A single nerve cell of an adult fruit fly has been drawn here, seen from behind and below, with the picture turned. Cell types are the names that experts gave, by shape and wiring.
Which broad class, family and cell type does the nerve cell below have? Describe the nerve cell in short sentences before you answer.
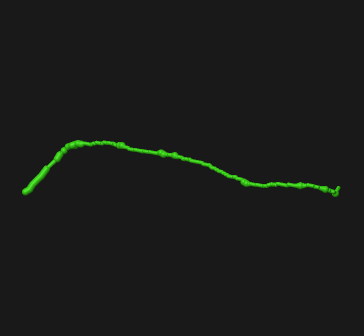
The drawing shows no cell body. There are a dozen or fewer branch ends. This is a photoreceptor or other optic-lobe sensory neuron. Its family is called class visual. The cell type is R8y.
